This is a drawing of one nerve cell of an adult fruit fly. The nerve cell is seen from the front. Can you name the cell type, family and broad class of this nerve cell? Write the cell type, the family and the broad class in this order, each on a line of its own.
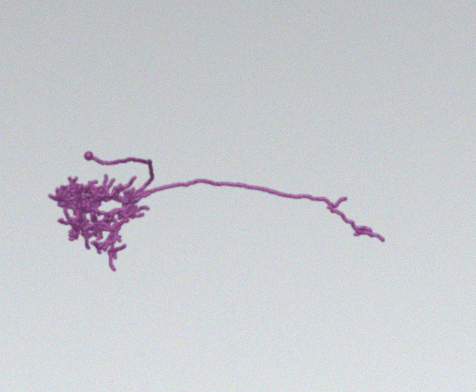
CB3513
hemilineage VLPa2
central-brain intrinsic neuron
